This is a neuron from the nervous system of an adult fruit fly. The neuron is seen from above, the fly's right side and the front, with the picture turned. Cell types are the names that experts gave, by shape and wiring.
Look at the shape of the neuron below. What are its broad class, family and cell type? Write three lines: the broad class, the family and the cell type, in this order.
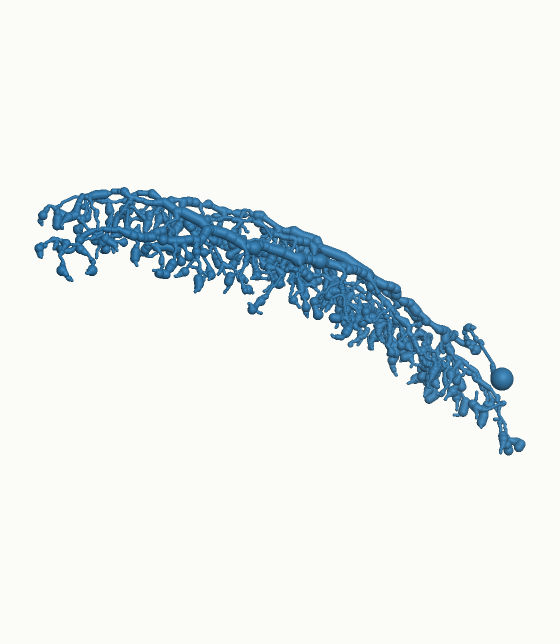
optic-lobe intrinsic neuron
Dm
Dm6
